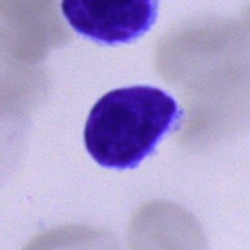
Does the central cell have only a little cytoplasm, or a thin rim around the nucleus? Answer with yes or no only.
Yes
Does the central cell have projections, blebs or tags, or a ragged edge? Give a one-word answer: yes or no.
Yes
